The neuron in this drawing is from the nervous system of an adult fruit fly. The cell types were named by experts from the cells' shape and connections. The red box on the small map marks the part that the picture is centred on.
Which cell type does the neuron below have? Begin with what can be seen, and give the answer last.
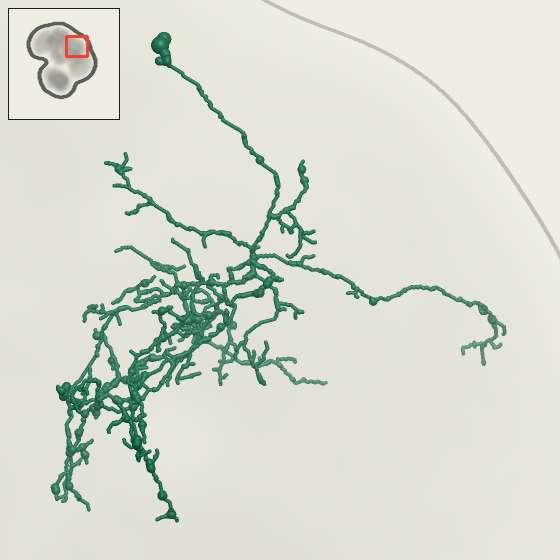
The cell body can be seen at the upper left of the picture. The picture shows dozens of branch ends. This is a central-brain intrinsic neuron. The cell type is CL154.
